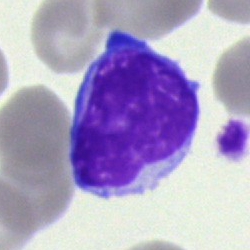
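Blast, shown as the cell in the middle of a stained human bone marrow smear. Its nucleus fills most of the cell. At the lower right, the cytoplasm is pale greyish-blue, and no granules are seen in it. The outline is irregular, with a dark blue bump at the top.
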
